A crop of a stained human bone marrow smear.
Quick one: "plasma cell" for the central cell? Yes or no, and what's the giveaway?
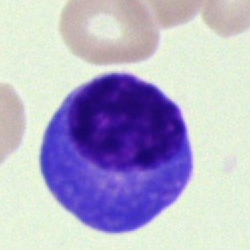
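A round, smooth outline is seen first. The nucleus sits off-centre toward the top of the cell, with most of the cytoplasm below it, and this goes with plasma cell.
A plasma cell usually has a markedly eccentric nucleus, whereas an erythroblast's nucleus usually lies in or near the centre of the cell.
The chromatin is dark purple and clumped into coarse patches with paler areas between them, which matches plasma cell.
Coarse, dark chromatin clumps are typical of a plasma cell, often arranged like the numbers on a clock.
The cytoplasm is a deep blue, which again favours plasma cell and speaks against erythroblast.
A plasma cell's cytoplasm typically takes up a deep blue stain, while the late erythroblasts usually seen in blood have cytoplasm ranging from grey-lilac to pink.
No distinct granules are seen in the cytoplasm. The name plasma cell fits.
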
